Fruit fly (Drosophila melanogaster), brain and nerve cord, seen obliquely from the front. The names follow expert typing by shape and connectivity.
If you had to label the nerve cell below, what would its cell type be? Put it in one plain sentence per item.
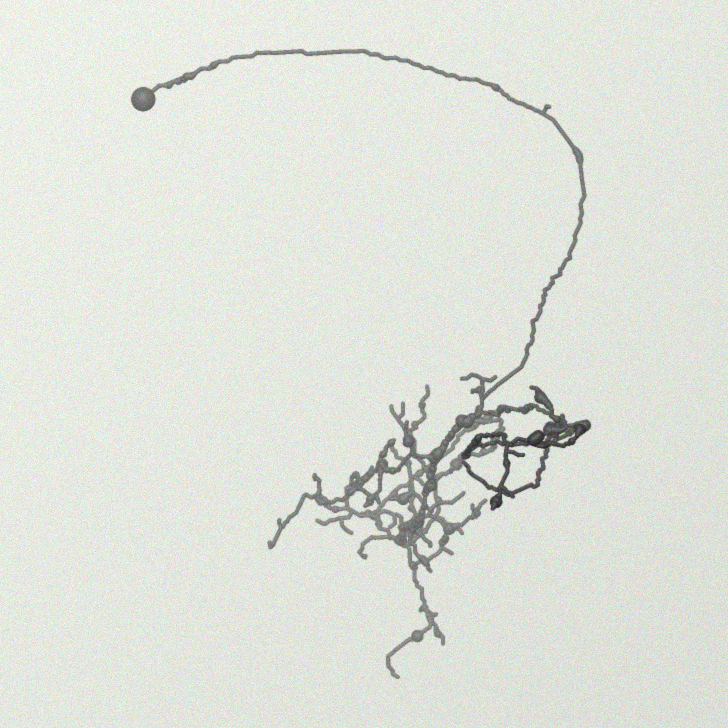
The cell type is LHPD2a6.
